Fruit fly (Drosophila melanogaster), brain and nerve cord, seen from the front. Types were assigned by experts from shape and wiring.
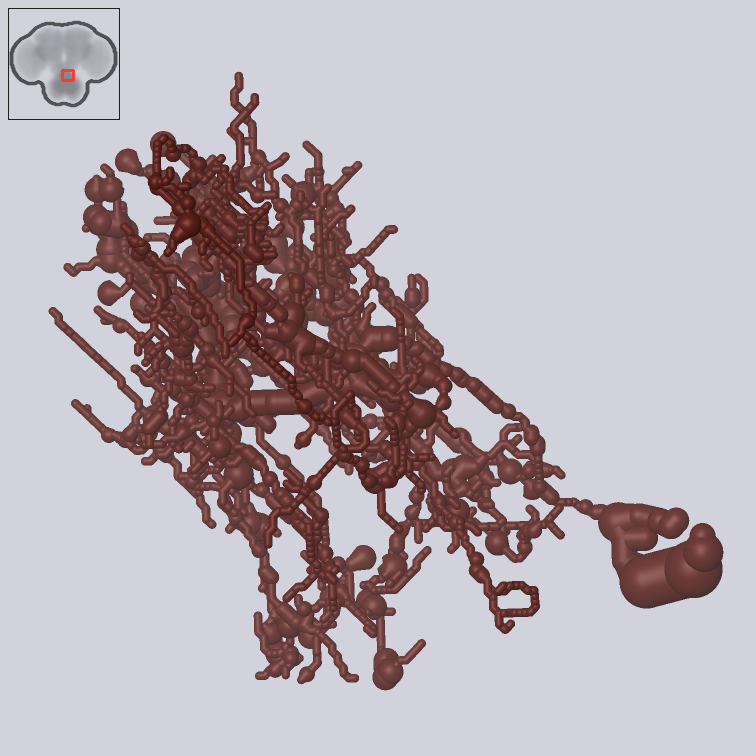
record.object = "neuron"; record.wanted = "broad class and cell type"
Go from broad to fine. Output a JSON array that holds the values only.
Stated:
["nerve-cord intrinsic neuron", "INXXX319"]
